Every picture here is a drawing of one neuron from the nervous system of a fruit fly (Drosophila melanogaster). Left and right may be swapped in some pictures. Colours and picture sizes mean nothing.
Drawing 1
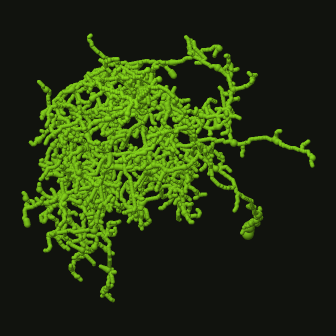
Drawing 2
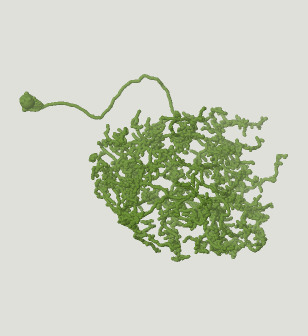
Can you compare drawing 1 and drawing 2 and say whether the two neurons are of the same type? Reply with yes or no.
no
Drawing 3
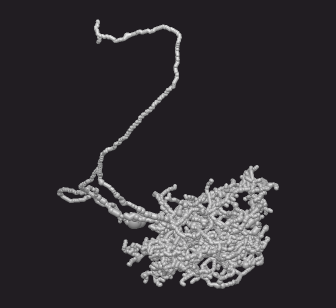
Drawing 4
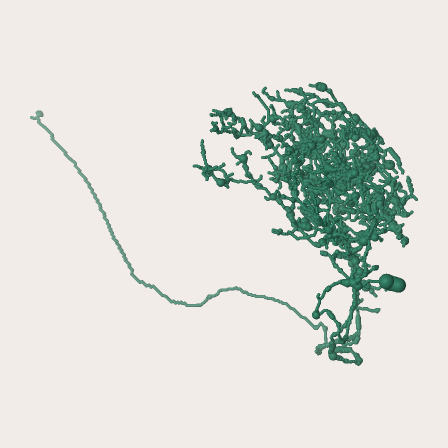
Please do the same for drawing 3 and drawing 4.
yes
